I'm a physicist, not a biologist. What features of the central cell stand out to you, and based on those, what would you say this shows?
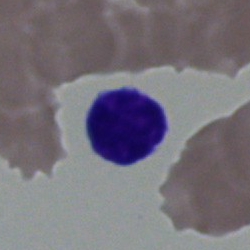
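Dense chromatin stains the nucleus dark purple throughout, and no nucleoli are visible. The outline is round and smooth. The nucleus fills almost the whole cell, leaving barely any cytoplasm in view. The cell is a lymphocyte.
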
